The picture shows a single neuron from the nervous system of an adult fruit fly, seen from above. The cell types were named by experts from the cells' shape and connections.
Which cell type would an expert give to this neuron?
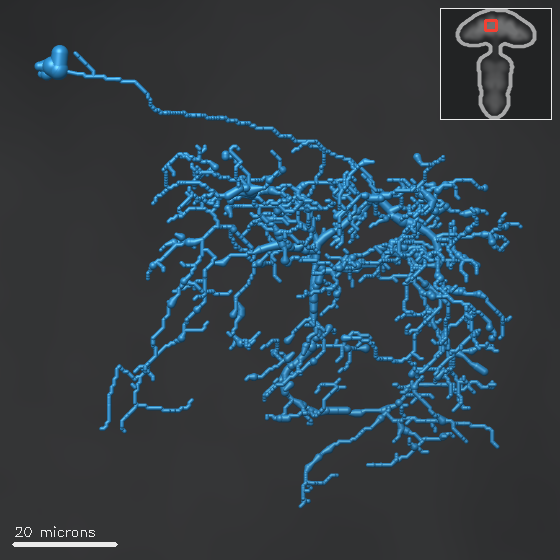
GNG462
